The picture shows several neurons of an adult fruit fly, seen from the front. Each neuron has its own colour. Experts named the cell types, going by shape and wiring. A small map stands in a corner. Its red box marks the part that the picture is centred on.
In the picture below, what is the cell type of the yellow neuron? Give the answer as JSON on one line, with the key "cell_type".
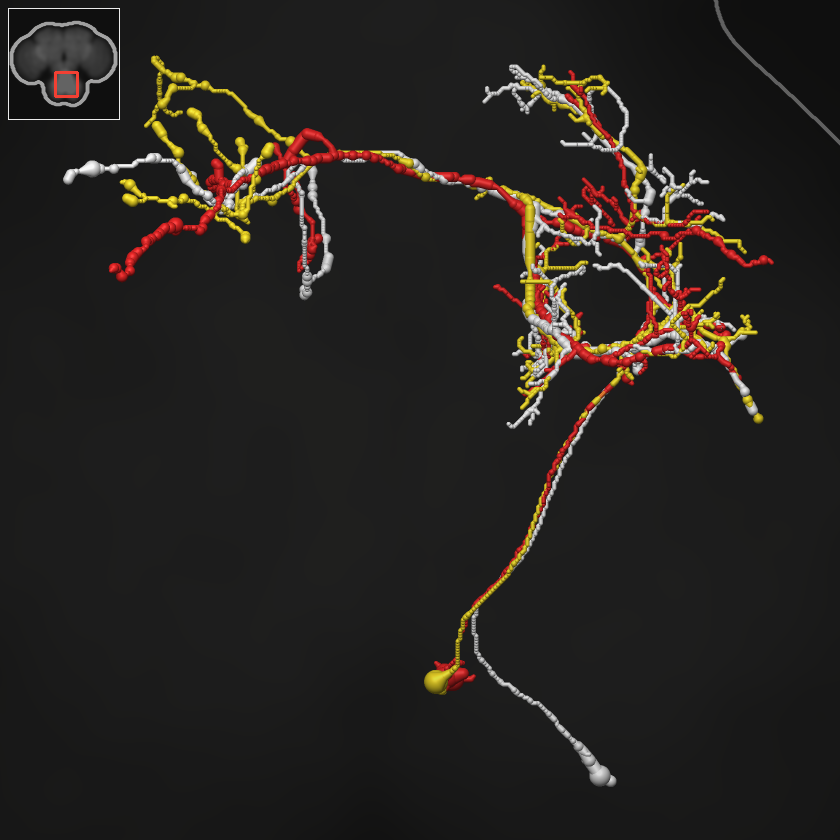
{"cell_type": "IN06A086"}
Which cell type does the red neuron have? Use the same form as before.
{"cell_type": "IN06A032"}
